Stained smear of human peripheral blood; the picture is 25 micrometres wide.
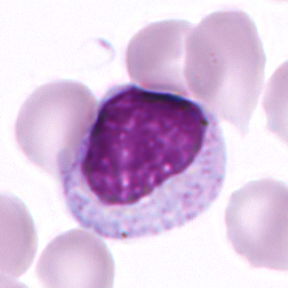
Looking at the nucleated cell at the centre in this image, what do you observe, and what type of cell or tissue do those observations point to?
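Outline roughly round and smooth, with no projections from the surface. Chromatin dark purple and clumped, small paler gaps between the clumps. Fine, scattered reddish-purple dots sprinkled through the cytoplasm. Metamyelocyte.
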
